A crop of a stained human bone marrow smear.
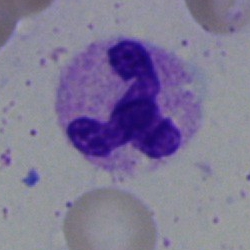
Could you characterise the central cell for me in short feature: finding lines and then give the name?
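Outline: roughly round
Nucleus: three lobes
Lobes: meet near cell centre, three-armed shape
Chromatin: dense, dark purple
Name: segmented neutrophil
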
